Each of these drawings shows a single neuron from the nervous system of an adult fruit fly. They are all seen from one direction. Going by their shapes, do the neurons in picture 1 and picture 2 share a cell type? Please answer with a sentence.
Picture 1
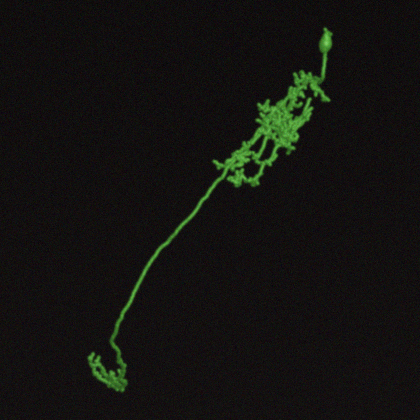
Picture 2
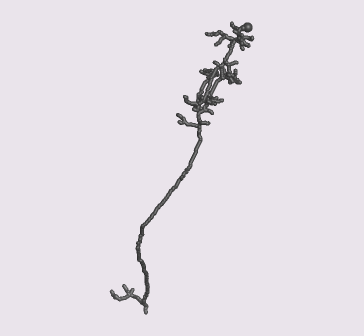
They are of the same cell type.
